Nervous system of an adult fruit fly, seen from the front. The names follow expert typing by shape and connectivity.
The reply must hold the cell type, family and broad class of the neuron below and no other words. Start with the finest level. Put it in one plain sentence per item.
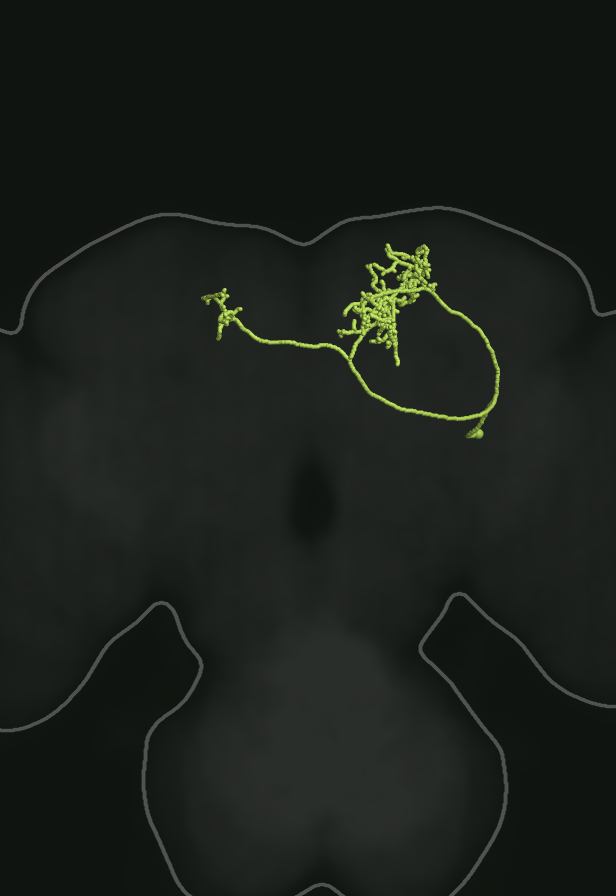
Type SMP568_b of hemilineage VLPl&p1_posterior, a central-brain intrinsic neuron.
